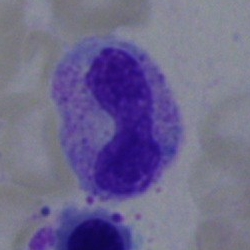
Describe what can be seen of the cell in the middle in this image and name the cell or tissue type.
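See how the nucleus is bent like a kidney, its indentation turned to the left? It sits over toward the right side of the cell. The cytoplasm's a pale lilac-grey, with fine pink-purple granules scattered through it. That's a band neutrophil.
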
